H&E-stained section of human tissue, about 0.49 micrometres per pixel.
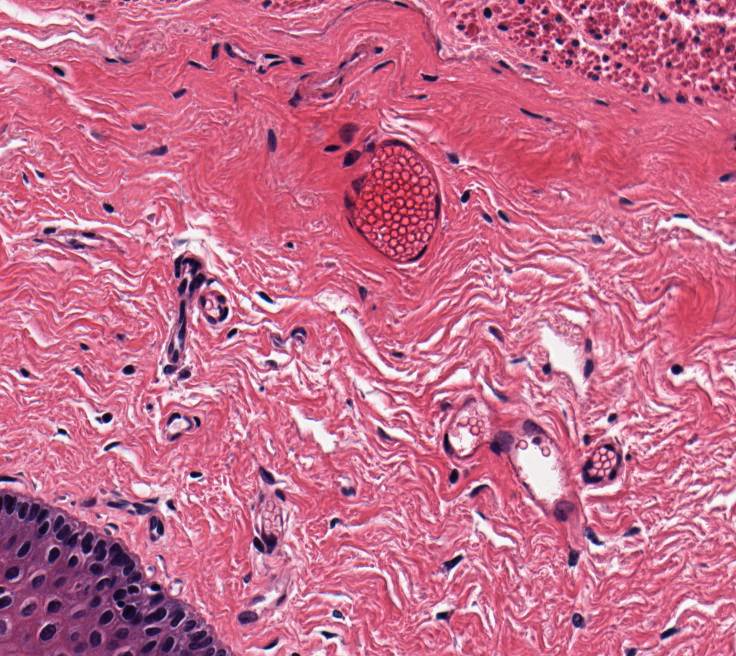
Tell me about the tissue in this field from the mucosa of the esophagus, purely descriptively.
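Between the collagen bundles lie sparse, scattered fibroblast nuclei that are elongated, dark and spindle-shaped. At the lower left corner, a curved edge of epithelium is made up of closely packed, purple-staining cells with rounded nuclei. Several small, thin-walled vessels with narrow lumens are scattered through the lower half of the field. Fat cells are absent throughout the field.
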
